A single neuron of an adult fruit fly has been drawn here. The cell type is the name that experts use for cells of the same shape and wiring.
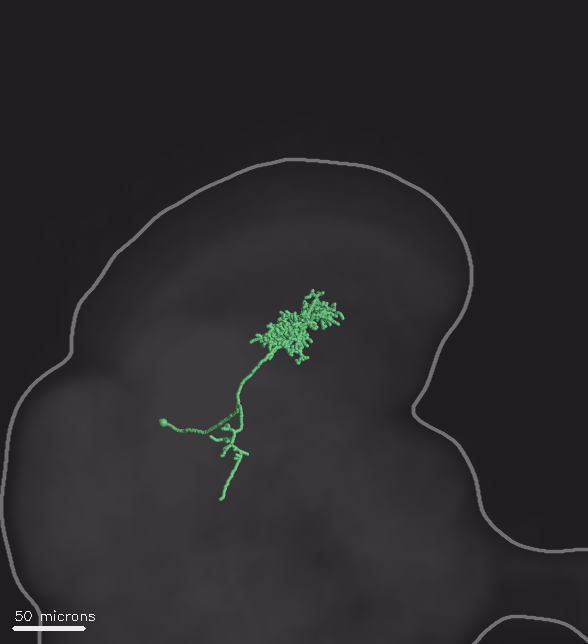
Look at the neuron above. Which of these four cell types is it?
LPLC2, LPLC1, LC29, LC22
LPLC1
